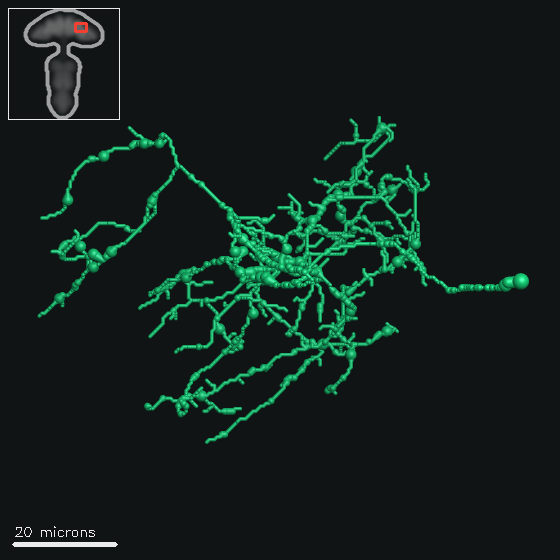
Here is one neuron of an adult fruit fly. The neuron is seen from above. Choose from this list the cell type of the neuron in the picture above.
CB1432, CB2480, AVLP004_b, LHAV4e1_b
AVLP004_b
